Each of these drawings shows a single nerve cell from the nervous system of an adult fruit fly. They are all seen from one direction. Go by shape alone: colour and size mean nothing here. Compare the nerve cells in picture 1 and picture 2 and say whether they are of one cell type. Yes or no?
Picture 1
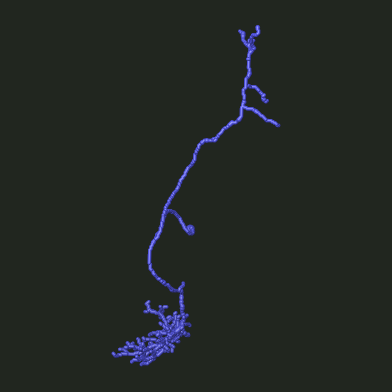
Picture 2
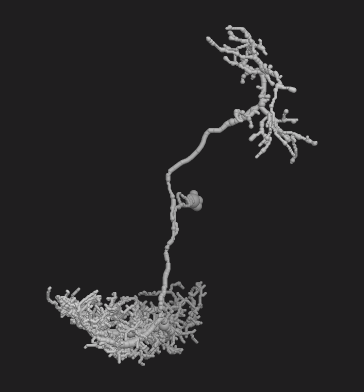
no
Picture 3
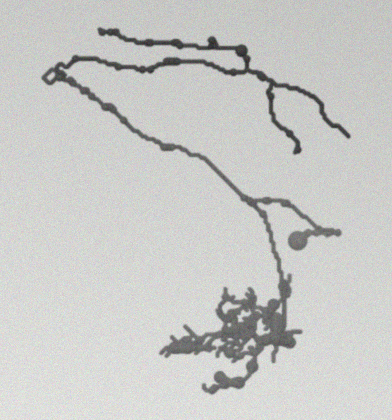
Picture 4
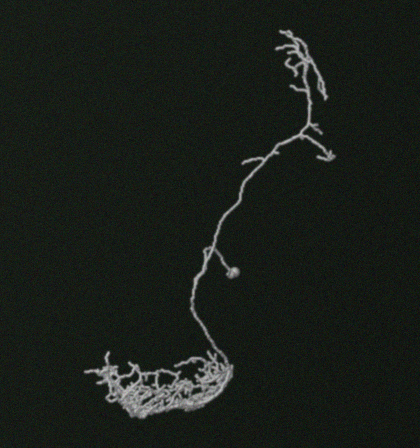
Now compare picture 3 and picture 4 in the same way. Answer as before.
no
